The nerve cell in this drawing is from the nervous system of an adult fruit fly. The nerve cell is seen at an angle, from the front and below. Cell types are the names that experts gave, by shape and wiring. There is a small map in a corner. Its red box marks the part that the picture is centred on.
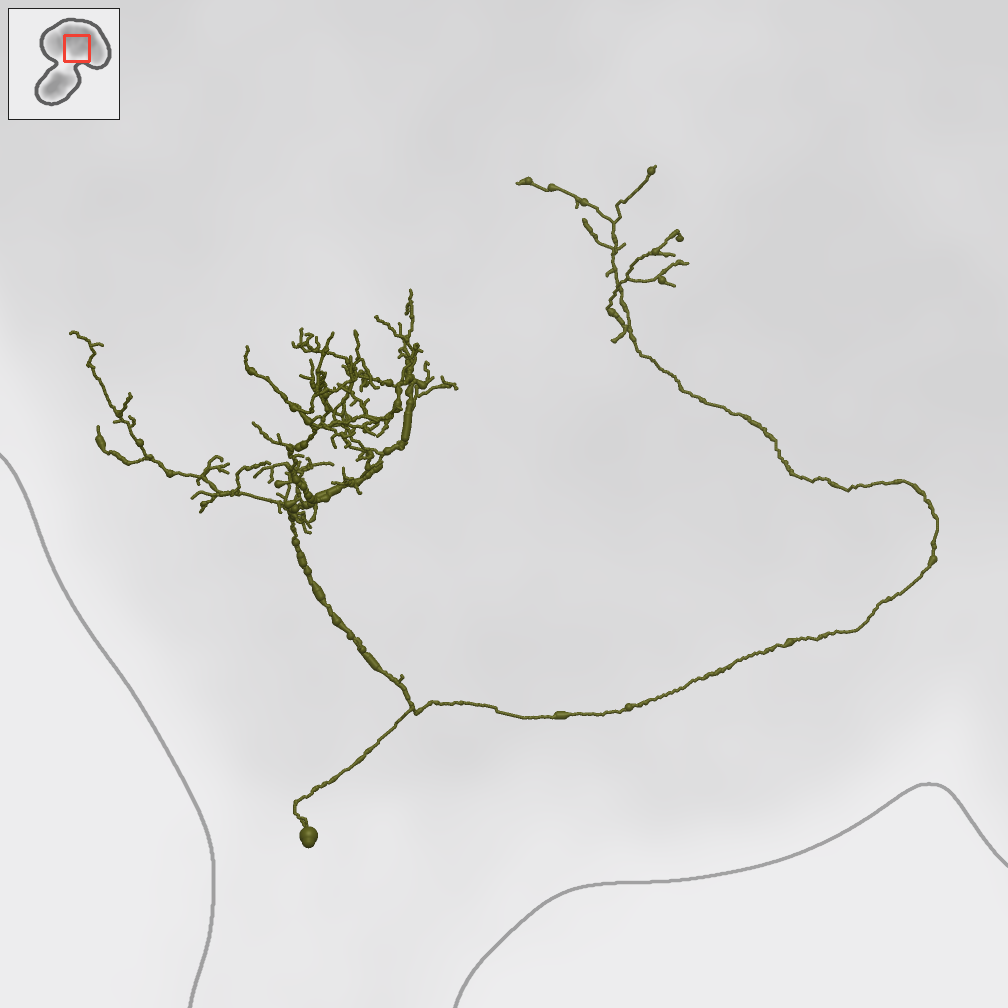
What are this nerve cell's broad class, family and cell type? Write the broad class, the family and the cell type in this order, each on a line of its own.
central-brain intrinsic neuron
hemilineage LB19
AMMC036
